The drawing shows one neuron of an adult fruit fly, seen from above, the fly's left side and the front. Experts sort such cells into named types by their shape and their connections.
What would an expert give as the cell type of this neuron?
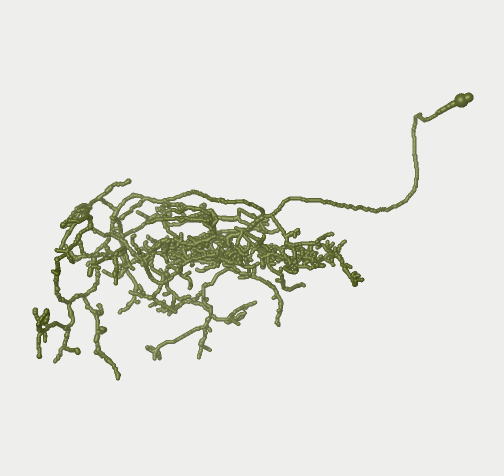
PVLP098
